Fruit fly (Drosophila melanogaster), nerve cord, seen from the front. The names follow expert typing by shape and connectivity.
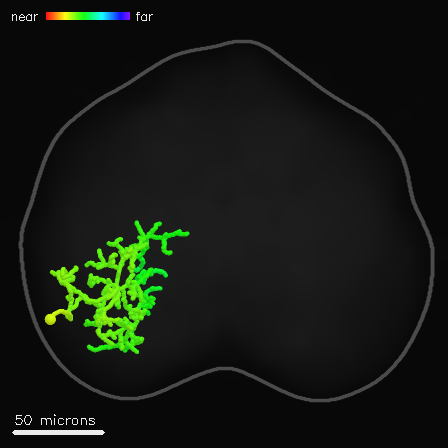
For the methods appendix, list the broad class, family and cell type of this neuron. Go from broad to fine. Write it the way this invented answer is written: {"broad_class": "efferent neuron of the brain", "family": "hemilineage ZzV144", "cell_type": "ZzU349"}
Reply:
{"broad_class": "nerve-cord intrinsic neuron", "family": "hemilineage 16B", "cell_type": "IN16B113"}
